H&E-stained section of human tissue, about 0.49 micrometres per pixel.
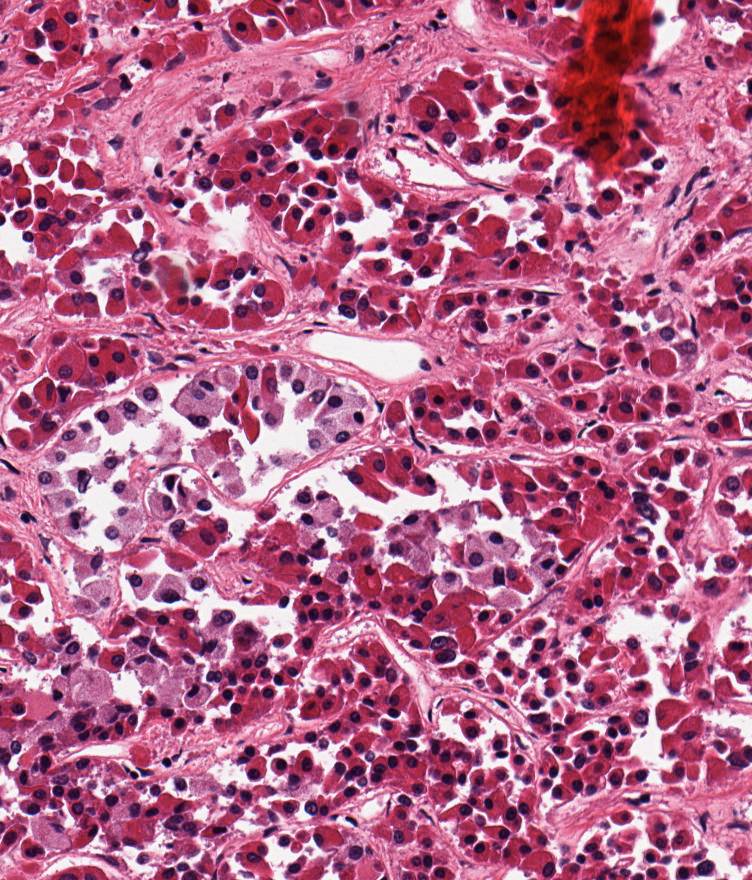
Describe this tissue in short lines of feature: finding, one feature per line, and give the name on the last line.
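Arrangement: small nests and cords of cells, thin fibrous septa between them, throughout the field
Paler cells: a minority, lilac-pink cytoplasm, clustered in the left centre and lower left
Space: empty, elongated, thin-walled, in the upper centre
Fat cells: none in the field, I note
Name: this is pituitary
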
